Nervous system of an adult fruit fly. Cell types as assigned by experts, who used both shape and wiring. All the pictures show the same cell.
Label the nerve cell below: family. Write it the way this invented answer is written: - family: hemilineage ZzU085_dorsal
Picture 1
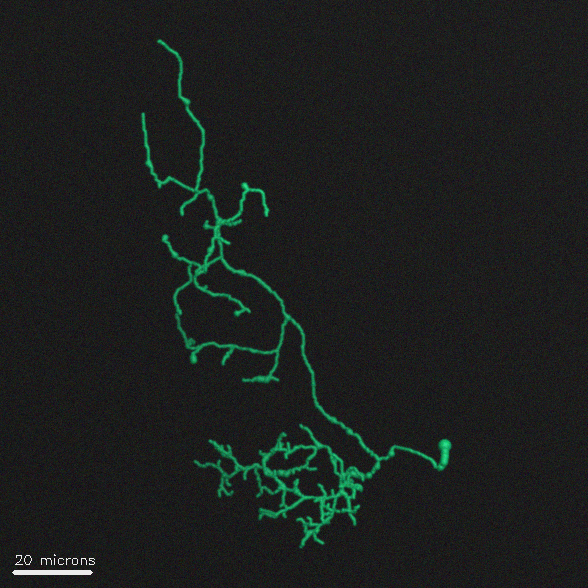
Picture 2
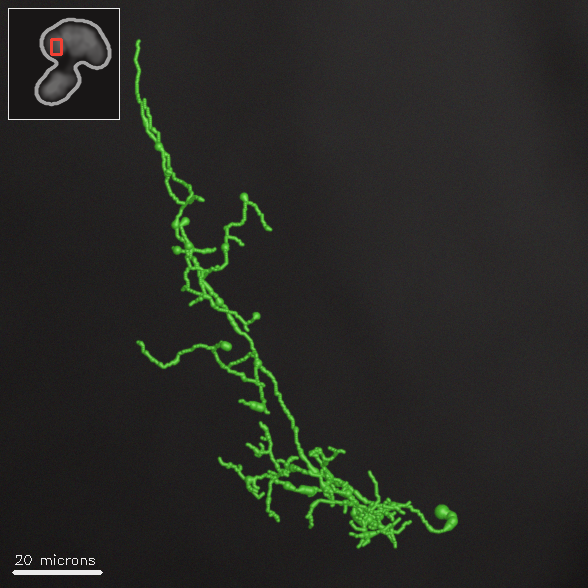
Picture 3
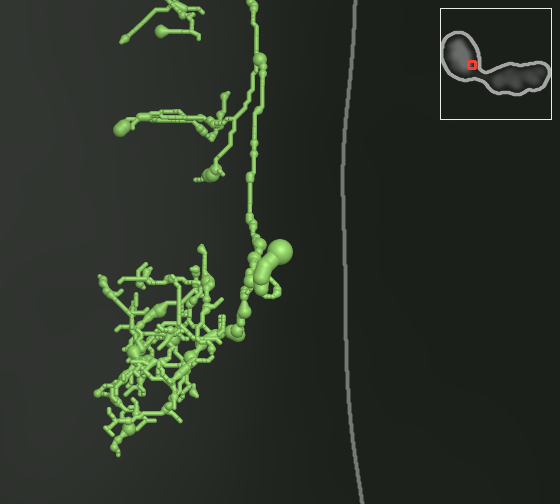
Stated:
- family: LPi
